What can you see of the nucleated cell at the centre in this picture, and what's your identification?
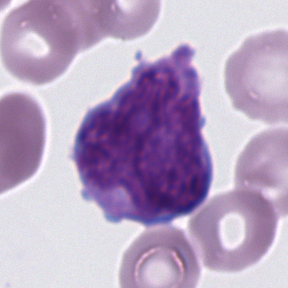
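The cell has an irregular outline that narrows towards the top, with small rounded blebs standing out from its upper edge. The nucleus fills almost the whole cell, and the little cytoplasm visible lies mainly at the lower left. This is an atypical promyelocyte.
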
